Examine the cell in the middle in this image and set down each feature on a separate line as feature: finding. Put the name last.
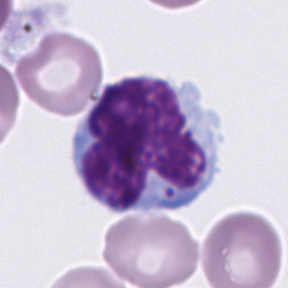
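Nucleus: folded into broad lobes around a notch opening toward the lower right
Cytoplasm colour: pale blue
Cytoplasm band: wider on the right side than on the left
Notch: one small dark dot in the pale cytoplasm inside it
Name: monocyte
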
